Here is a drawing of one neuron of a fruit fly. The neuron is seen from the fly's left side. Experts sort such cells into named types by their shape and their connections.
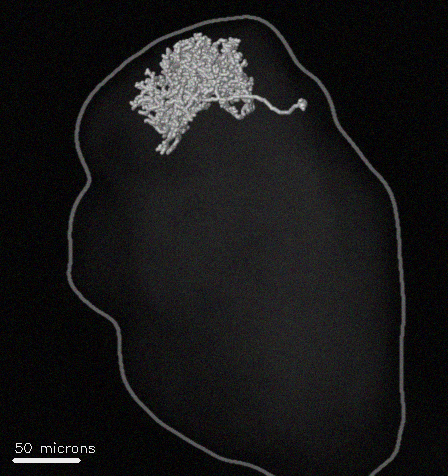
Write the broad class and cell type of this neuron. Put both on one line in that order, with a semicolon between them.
central-brain intrinsic neuron; SMP181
